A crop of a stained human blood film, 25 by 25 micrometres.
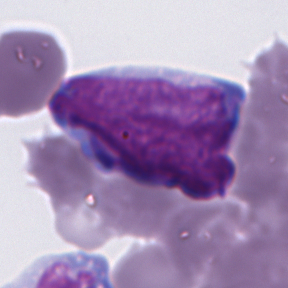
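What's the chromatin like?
Finely stippled and deep magenta-purple, with no large dense clumps.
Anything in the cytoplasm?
No granules, and no vacuoles either.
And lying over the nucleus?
A single tiny dark dot, left of its centre.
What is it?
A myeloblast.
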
